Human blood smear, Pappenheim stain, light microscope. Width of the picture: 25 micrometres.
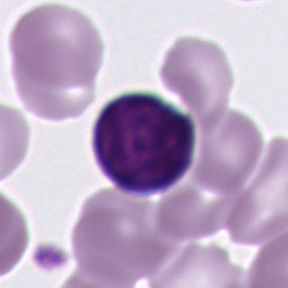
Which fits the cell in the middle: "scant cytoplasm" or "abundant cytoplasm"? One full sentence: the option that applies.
Its cytoplasm amounts to no more than a narrow rim.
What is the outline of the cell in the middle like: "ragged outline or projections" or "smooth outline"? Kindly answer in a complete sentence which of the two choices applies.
A smooth edge runs around this cell.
